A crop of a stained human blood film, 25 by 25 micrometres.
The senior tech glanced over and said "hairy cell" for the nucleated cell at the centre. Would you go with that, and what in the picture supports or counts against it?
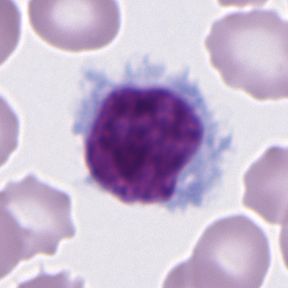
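Start with the border: fine hair-like projections fringe it, and that goes with hairy cell.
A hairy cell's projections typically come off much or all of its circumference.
Next, the cytoplasm is pale blue, without granules, and forms a wider rim on the upper and right sides than on the lower left, while the nucleus fills about 60% of the cell's area.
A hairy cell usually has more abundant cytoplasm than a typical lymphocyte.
The round nucleus alone is about 10 micrometres across, which goes against typical lymphocyte.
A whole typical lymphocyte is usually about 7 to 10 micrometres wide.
No distinct nucleolus is seen, which suits hairy cell.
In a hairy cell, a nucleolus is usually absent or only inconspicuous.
The chromatin looks mottled rather than evenly dense. Taken together, hairy cell fits.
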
